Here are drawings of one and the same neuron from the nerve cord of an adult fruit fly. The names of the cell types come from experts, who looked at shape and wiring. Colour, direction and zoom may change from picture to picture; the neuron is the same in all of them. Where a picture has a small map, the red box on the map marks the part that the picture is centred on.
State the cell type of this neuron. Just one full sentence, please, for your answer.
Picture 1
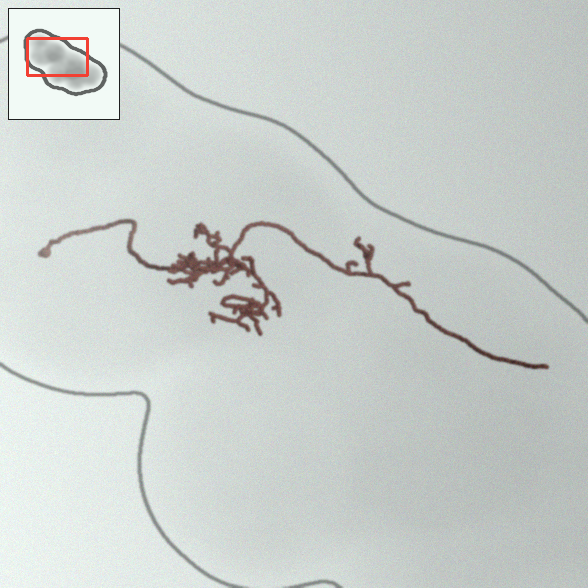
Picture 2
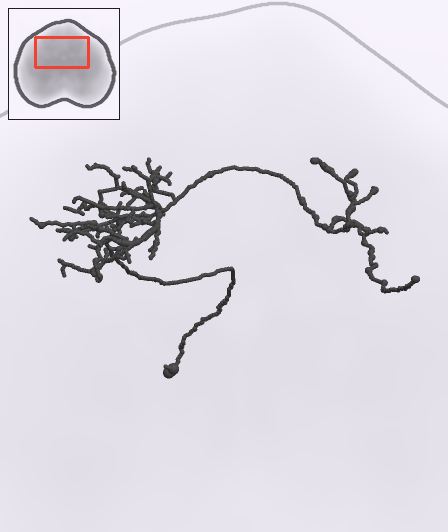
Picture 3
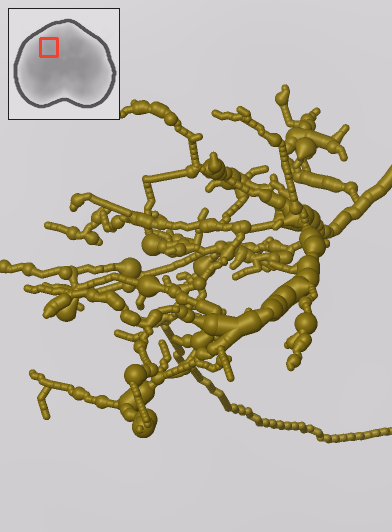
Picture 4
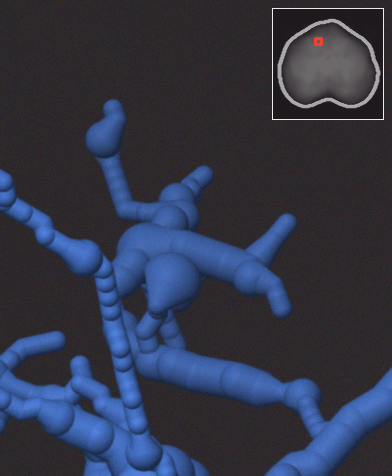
Classified by cell type, this neuron is IN06A125.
